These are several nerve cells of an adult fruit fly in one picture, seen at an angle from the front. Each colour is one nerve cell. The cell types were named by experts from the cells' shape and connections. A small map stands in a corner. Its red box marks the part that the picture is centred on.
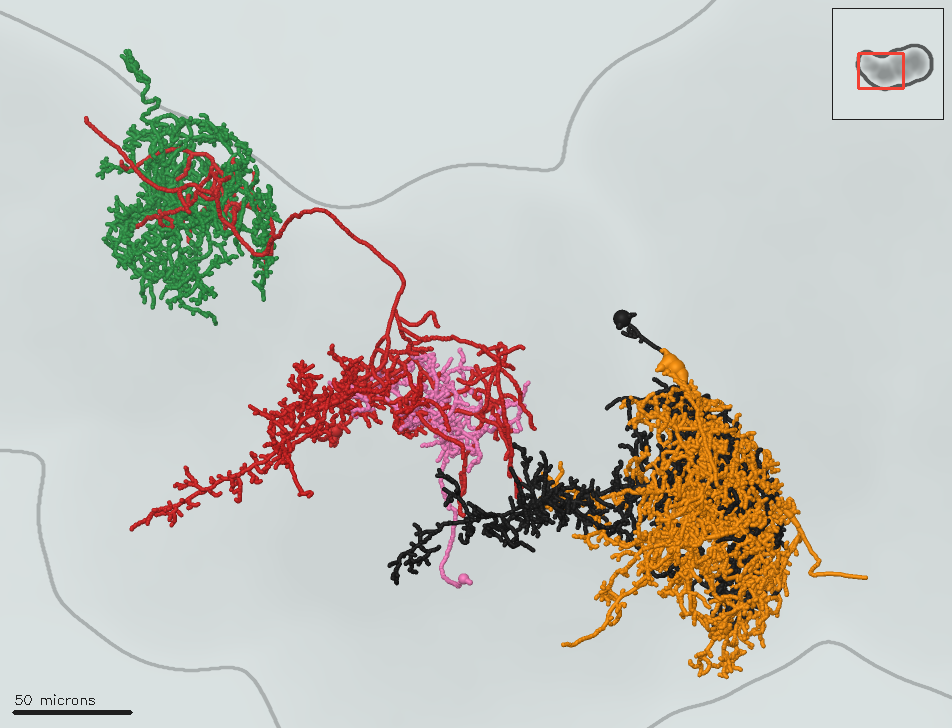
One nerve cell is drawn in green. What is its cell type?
IN19A016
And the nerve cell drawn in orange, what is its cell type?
Tergopleural/Pleural promotor MN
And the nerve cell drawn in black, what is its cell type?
IN19A024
